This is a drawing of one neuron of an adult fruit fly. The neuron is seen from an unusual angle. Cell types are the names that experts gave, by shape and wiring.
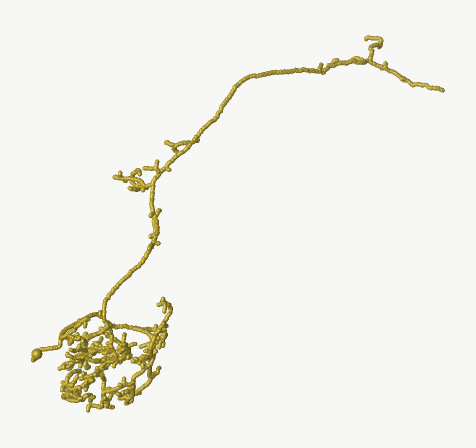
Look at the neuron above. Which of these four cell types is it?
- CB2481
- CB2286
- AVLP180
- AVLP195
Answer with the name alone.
AVLP195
